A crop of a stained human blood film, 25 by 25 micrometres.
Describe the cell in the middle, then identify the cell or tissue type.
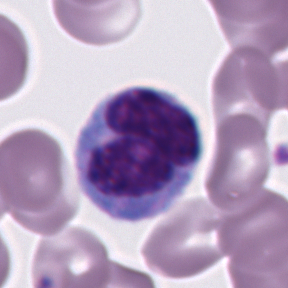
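The chromatin in this one is dark purple and coarsely clumped, inside a nucleus of about 10 by 9 micrometres. The outline is round and smooth. The rim of cytoplasm is widest along the bottom, and there are no distinct granules in it. It's a monocyte.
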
